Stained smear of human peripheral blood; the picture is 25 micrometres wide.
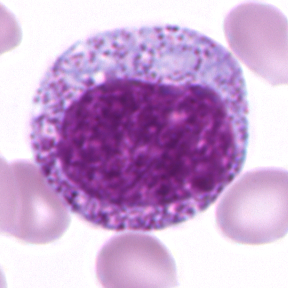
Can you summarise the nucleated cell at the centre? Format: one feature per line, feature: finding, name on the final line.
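Outline: round and smooth
Nucleus: fills most of the cell, lying toward the lower part
Cytoplasm: a rim, widest above the nucleus
Granules: many, coarse and purple, packed in the cytoplasm
Name: myelocyte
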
